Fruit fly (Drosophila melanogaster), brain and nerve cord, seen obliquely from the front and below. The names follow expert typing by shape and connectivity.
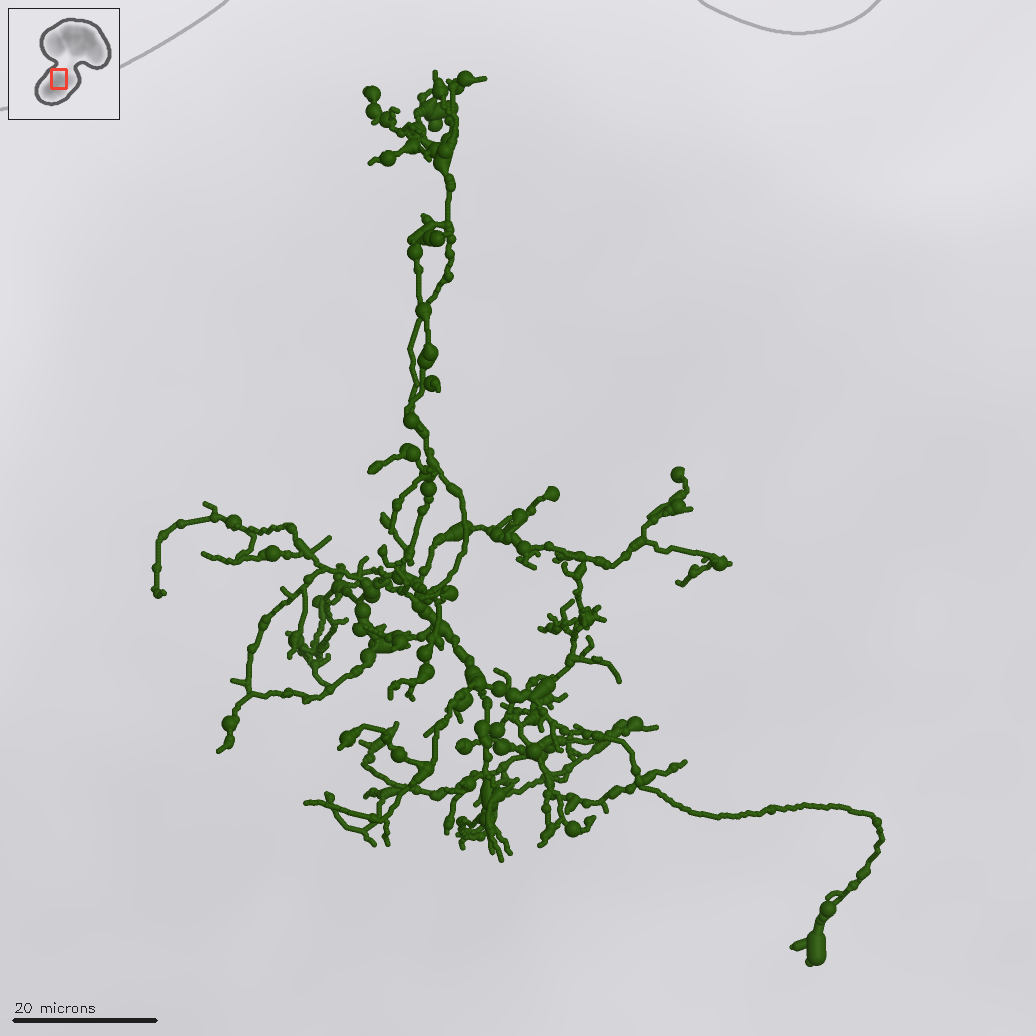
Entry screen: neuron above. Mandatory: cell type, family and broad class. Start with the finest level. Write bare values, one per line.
IN13B069
hemilineage 13B
nerve-cord intrinsic neuron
